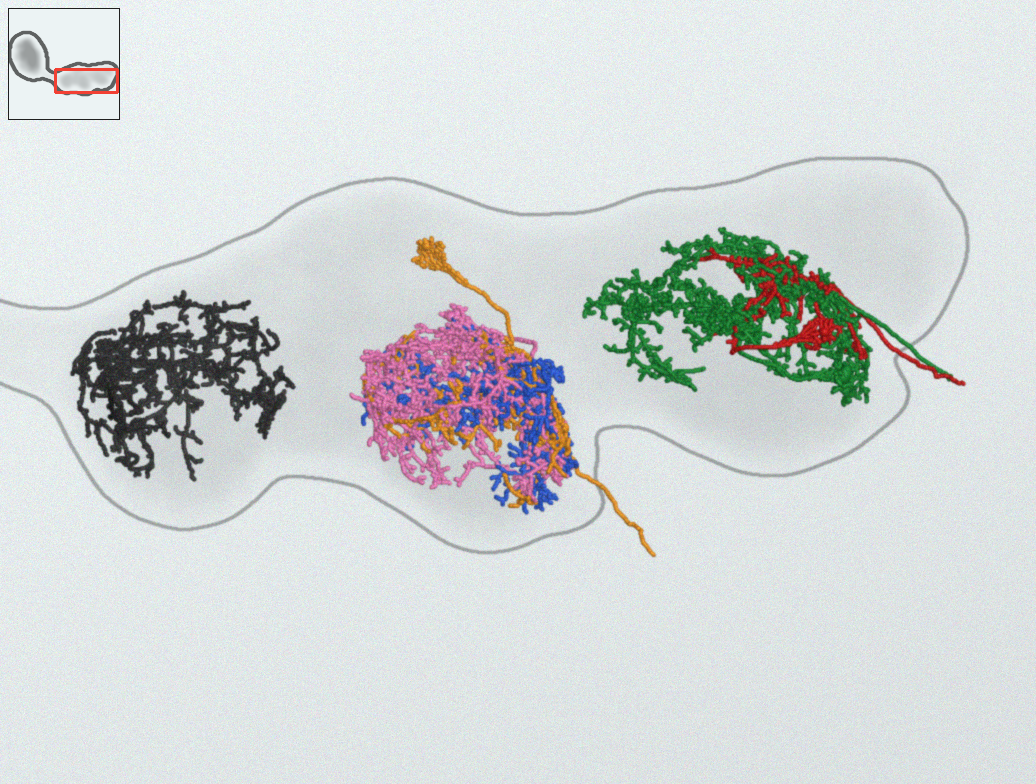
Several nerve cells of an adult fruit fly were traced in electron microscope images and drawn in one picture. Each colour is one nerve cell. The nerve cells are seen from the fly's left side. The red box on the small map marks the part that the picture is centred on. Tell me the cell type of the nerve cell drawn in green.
Sternotrochanter MN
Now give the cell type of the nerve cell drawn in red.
Tr flexor MN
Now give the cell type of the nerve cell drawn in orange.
Tr extensor MN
